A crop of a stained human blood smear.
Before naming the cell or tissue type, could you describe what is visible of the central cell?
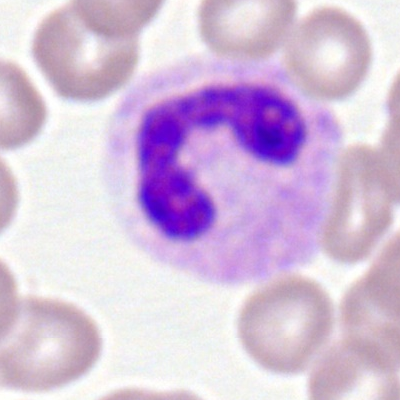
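Starting with the nucleus: it is lobed and curves in a C-shape that opens toward the lower right. Then the chromatin, which is dark purple and coarsely clumped. Last, the cytoplasm: abundant, pale pinkish-lilac, and holding fine, faint lilac granules. The cell is a band neutrophil.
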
